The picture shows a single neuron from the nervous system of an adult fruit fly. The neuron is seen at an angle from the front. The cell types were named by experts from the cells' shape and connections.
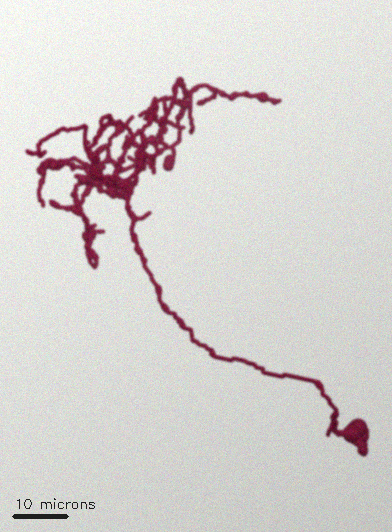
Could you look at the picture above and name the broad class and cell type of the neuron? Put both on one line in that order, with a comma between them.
nerve-cord intrinsic neuron, INXXX441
